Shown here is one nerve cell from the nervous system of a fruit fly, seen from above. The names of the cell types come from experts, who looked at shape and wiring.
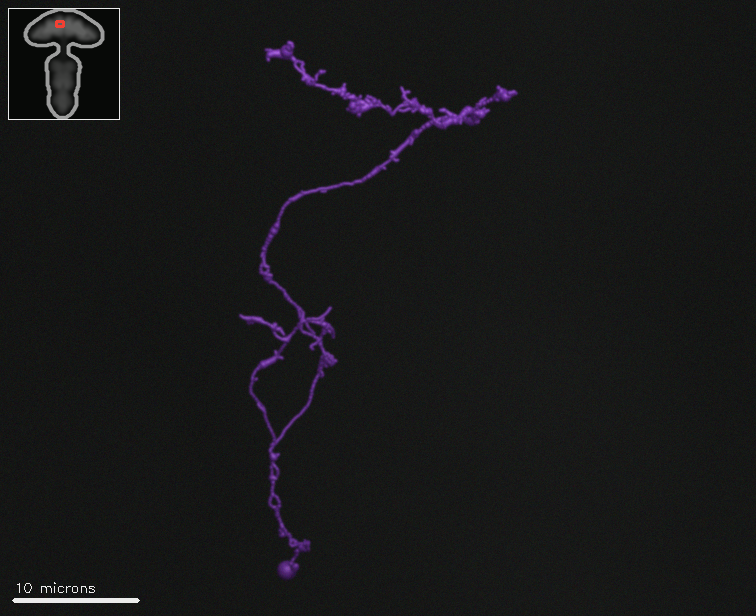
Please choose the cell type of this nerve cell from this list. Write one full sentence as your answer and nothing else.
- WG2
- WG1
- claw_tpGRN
The nerve cell is categorized under cell type claw_tpGRN.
